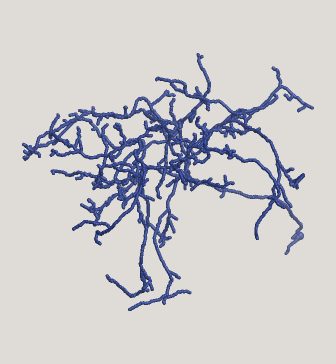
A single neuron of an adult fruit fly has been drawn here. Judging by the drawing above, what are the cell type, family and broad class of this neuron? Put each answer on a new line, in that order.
IN12A052_b
hemilineage 12A
nerve-cord intrinsic neuron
